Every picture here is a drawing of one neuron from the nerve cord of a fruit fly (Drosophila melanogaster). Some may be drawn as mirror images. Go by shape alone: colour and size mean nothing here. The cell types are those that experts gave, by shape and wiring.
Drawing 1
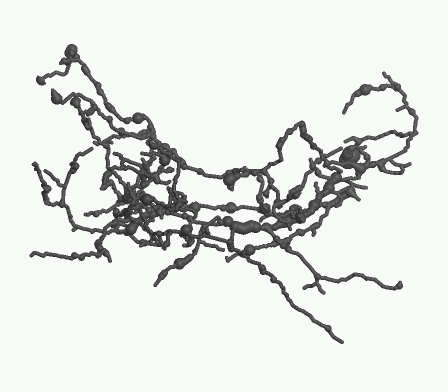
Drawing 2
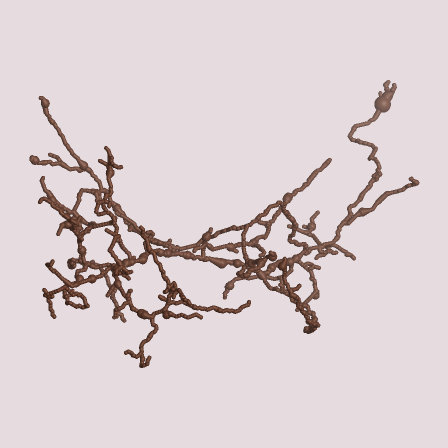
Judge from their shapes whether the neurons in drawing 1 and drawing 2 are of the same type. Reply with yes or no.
no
